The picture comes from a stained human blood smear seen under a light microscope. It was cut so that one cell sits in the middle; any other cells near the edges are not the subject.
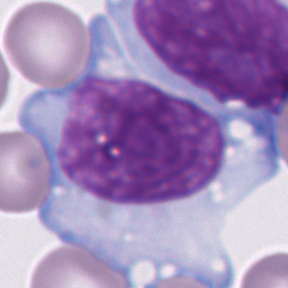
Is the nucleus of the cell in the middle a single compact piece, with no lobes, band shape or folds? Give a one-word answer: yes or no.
Yes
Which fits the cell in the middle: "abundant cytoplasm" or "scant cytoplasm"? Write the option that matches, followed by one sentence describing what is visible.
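Abundant cytoplasm. The cytoplasm is plentiful relative to the nucleus.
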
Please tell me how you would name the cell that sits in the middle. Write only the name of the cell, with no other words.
blast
